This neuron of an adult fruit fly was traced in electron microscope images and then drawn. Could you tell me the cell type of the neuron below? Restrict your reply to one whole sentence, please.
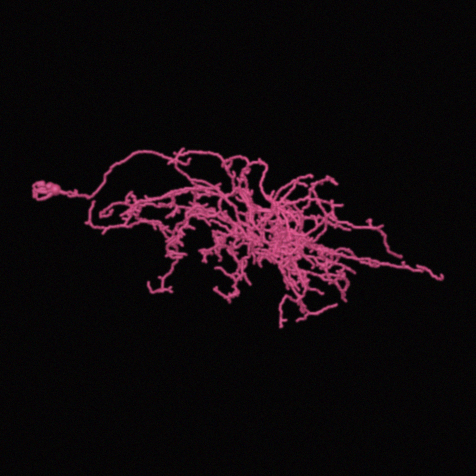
Of the cell type GNG079 is this neuron.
